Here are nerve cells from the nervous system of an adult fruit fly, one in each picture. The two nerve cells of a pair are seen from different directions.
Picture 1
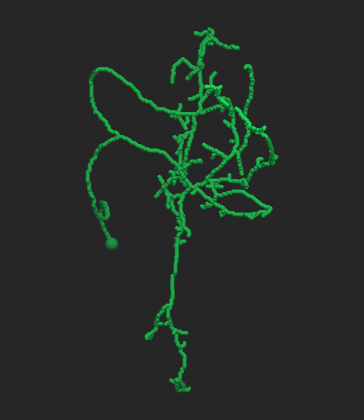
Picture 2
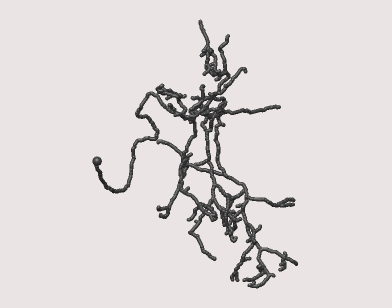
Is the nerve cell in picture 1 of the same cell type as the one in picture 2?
no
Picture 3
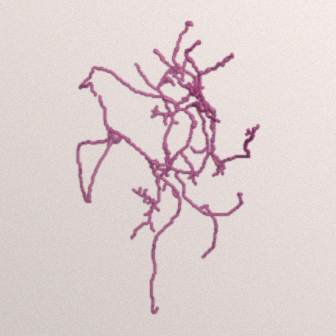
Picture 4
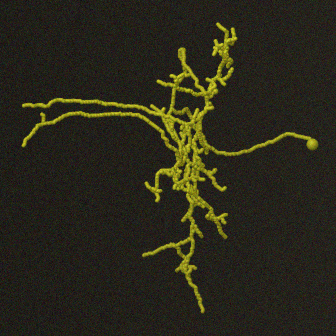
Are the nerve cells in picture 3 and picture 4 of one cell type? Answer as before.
yes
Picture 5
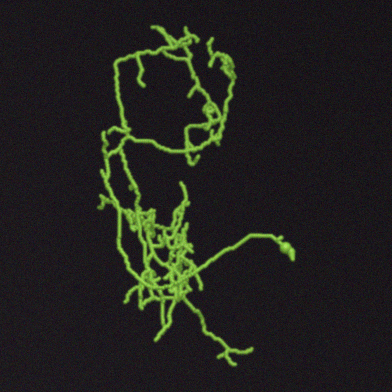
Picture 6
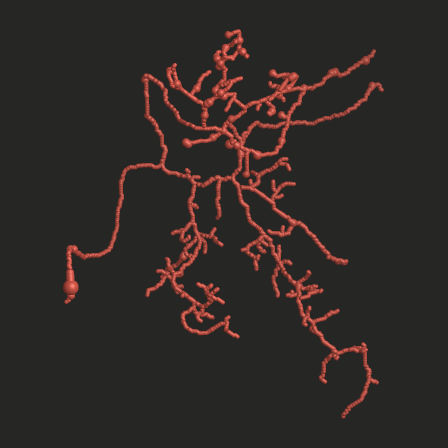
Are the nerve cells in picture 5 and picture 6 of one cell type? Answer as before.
no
